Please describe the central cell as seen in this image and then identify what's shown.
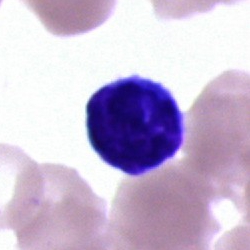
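Outline: roughly round, with slightly uneven, faintly angular edges. Nucleus: deep purple, filling nearly the whole cell. Chromatin: dense and dark, with only a few slightly paler streaks. Nucleoli: none visible. Cell type: lymphocyte.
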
